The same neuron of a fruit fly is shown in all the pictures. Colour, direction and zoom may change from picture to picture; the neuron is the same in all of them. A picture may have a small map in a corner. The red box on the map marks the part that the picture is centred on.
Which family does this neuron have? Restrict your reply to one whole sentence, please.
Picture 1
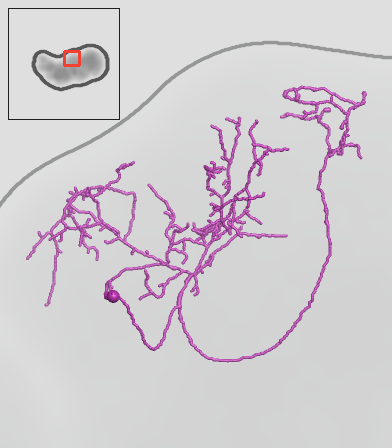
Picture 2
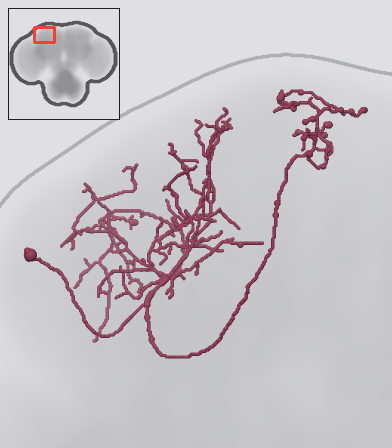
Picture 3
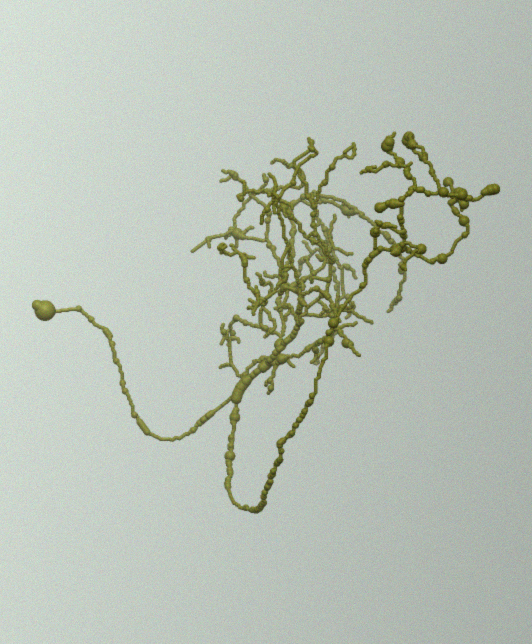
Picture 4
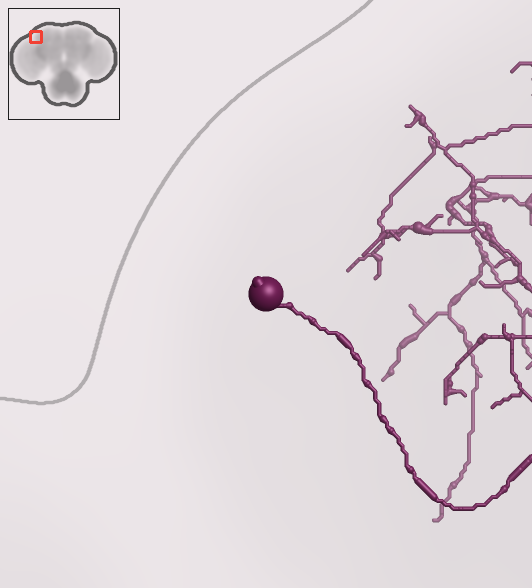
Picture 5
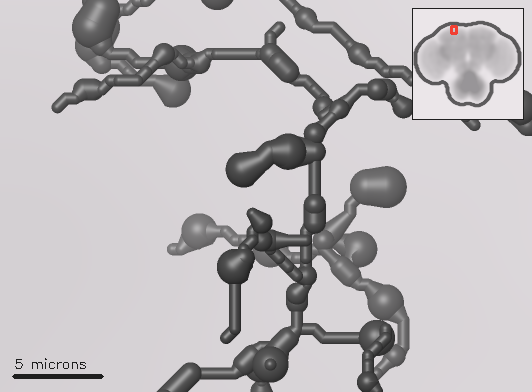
This neuron is categorized under the family hemilineage SLPal2.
